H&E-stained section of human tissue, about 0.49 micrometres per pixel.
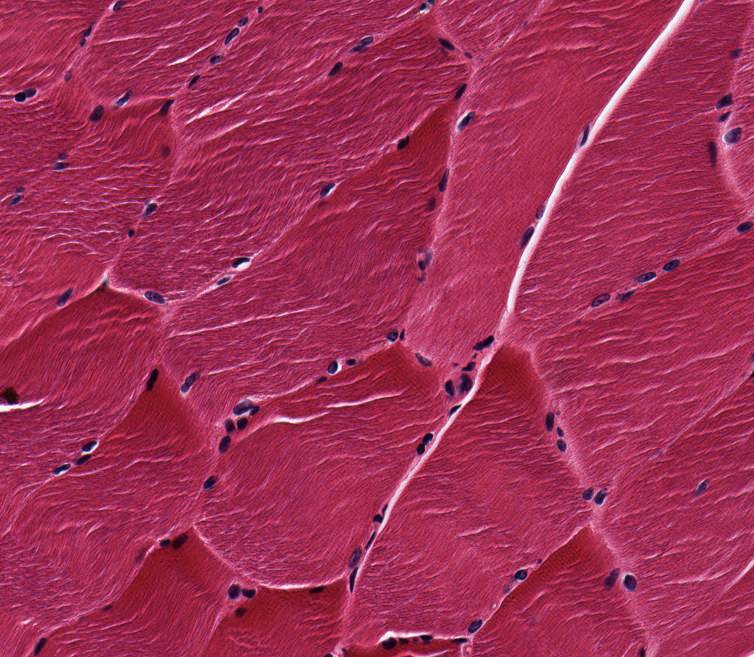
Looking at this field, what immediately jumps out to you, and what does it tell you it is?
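So, what I'm looking at is skeletal muscle. Large, closely packed polygonal fibre profiles fill the field from edge to edge.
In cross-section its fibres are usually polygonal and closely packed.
Then the nuclei: small, dark blue, flattened or oval, and lying at the periphery along the fibre borders.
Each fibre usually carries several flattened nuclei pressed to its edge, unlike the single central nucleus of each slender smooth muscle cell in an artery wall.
And only thin strands of connective tissue part neighbouring fibres.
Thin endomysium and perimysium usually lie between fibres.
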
